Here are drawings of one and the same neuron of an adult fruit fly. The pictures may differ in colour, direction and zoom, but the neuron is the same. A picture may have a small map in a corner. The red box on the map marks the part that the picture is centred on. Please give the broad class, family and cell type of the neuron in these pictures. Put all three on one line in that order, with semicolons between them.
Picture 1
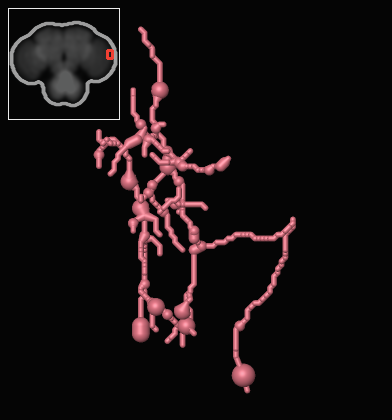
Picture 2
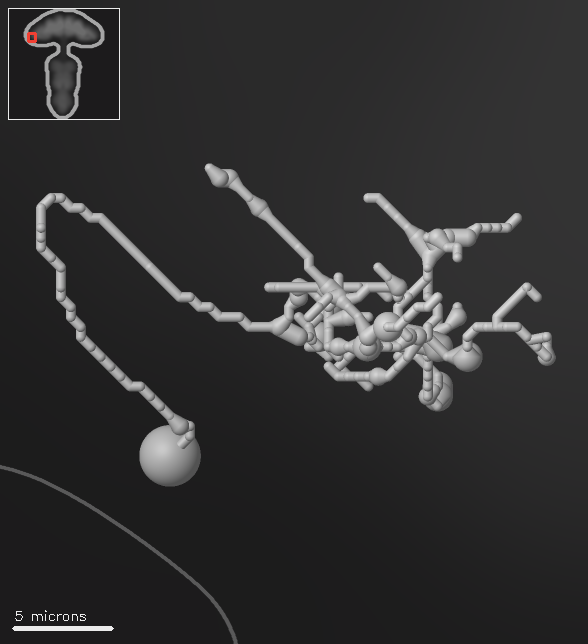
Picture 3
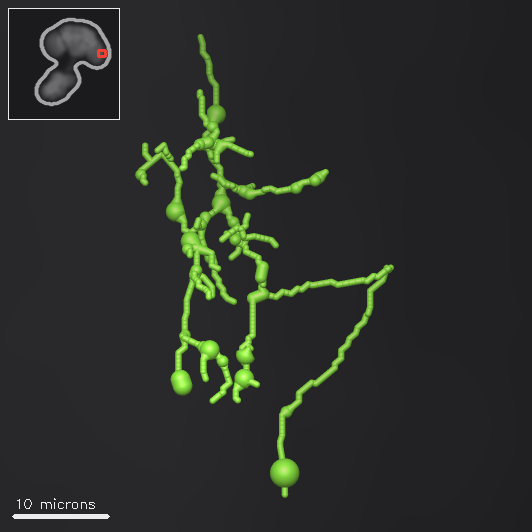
optic-lobe intrinsic neuron; Cm; Cm4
